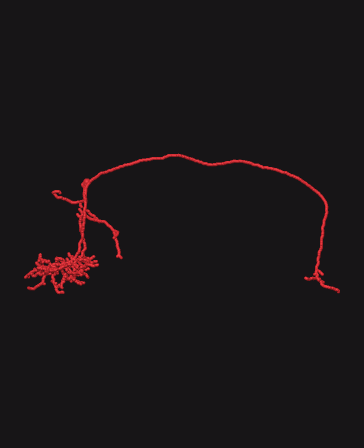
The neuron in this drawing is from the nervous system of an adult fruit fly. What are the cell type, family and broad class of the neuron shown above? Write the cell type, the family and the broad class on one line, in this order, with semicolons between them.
PVLP008_c; hemilineage VLPd&p1_dorsal; central-brain intrinsic neuron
